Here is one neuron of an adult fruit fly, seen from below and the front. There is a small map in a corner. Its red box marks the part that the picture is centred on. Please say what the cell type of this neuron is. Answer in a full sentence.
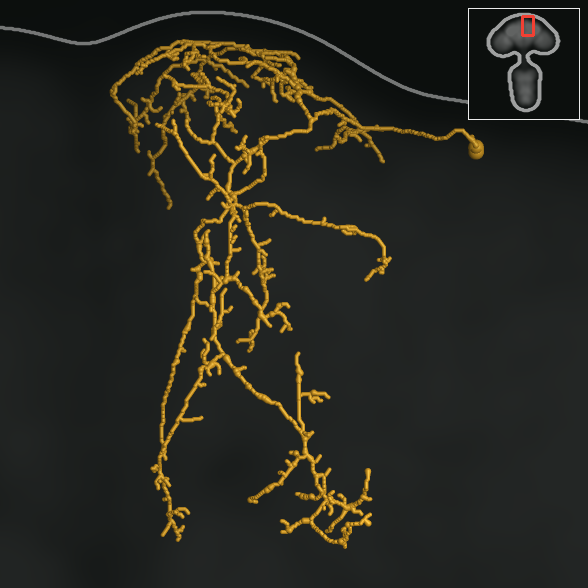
The cell type is CRE044.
